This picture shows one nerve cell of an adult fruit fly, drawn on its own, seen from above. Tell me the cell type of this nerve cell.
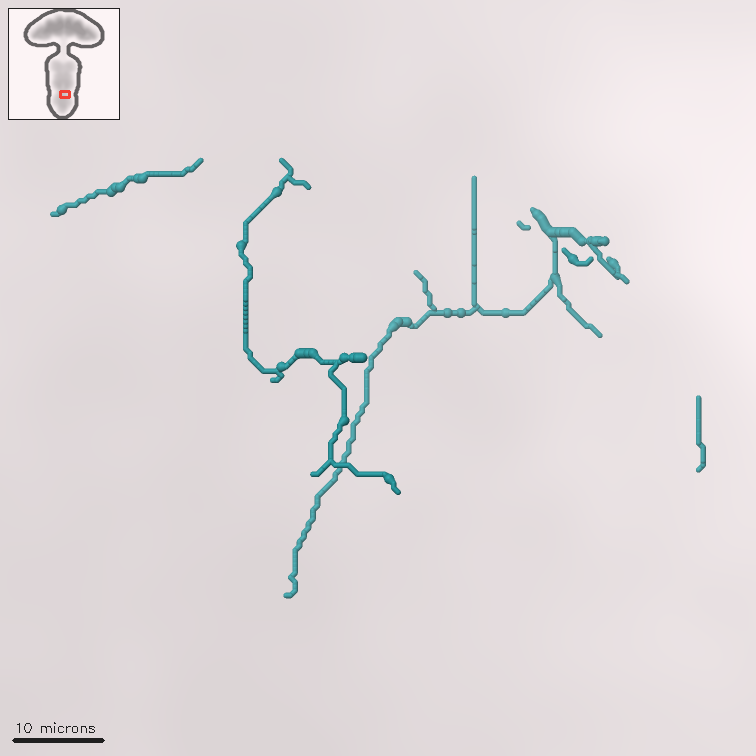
IN17A110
